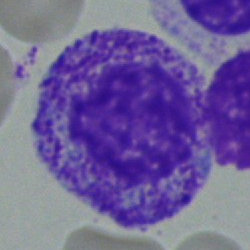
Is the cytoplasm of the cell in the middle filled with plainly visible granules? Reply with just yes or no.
Yes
